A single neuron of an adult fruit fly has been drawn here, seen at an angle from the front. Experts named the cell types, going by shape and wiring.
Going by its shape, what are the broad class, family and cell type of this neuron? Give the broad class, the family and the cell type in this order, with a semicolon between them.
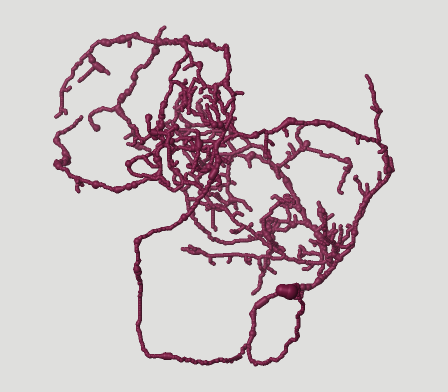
central-brain intrinsic neuron; hemilineage SLPav1_medial; LHAV3e1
